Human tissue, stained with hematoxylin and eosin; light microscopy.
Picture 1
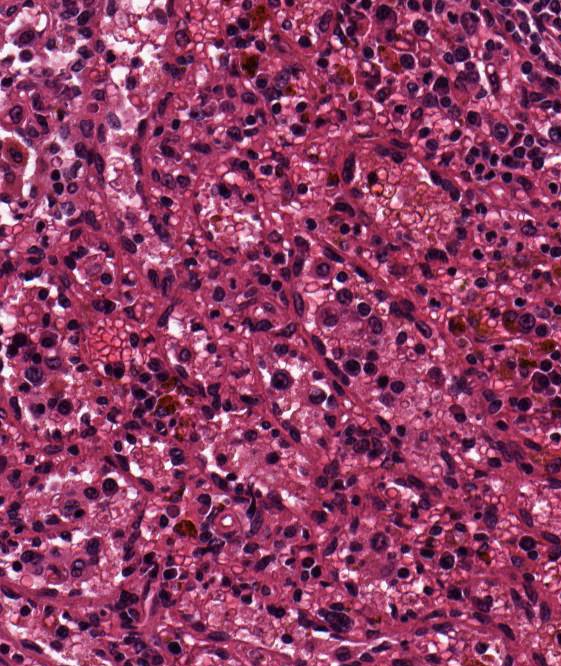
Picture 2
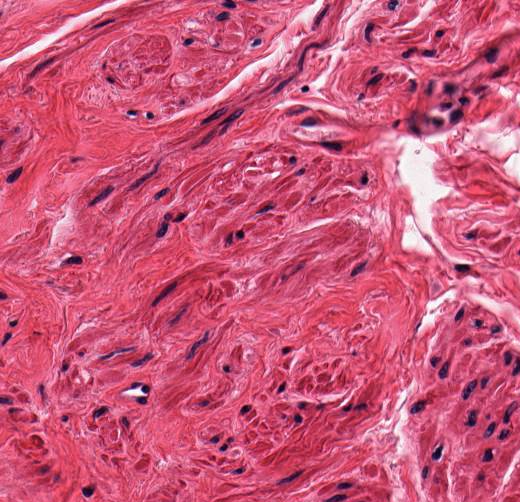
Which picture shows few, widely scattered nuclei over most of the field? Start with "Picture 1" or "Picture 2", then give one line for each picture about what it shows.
Picture 2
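What picture 1 shows: The field is a dense, solidly cellular tissue with cells in sheets and small nests separated by thin strands.
What picture 2 shows: Nuclei are spaced well apart, with much pink material between them.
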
